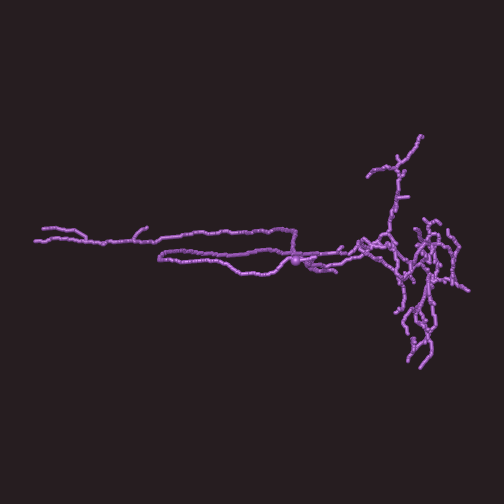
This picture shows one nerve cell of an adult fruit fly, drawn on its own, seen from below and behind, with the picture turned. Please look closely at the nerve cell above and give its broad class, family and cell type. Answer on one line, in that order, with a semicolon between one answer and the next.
central-brain intrinsic neuron; hemilineage LB5; PRW005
